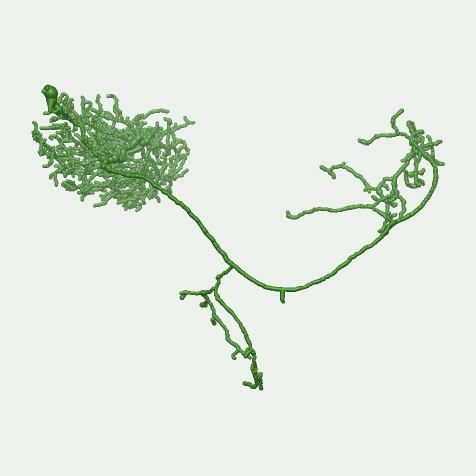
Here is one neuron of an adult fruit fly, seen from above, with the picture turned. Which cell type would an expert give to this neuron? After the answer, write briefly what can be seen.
It is of cell type LoVP90c. It is a visual projection neuron. The cell body is at the upper left of the picture. The picture shows dozens of branch ends.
